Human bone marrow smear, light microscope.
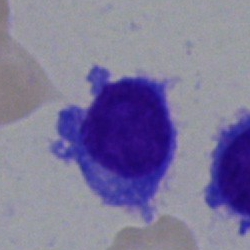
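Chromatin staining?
Dark purple, dense throughout the nucleus.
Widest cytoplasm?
Along the lower left side of the nucleus. No distinct granules.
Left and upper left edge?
Irregular blue blebs of cytoplasm project from it.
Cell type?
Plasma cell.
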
